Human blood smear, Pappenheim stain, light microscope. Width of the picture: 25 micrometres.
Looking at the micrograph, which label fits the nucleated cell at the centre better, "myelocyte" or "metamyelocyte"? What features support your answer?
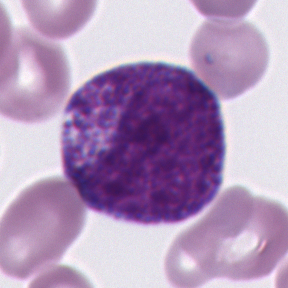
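It's a myelocyte. The cell is about 15 micrometres across, with a roughly round outline and a few slightly flattened sides. There are no clear vacuoles in it, and red cells lie close around it on several sides.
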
